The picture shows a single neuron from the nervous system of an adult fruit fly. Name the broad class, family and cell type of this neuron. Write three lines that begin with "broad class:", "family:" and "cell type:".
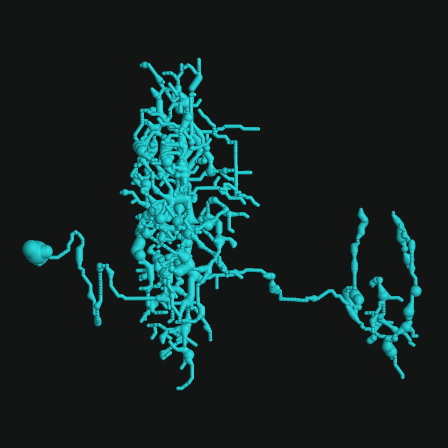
broad class: optic-lobe intrinsic neuron
family: Tlp
cell type: Tlp13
